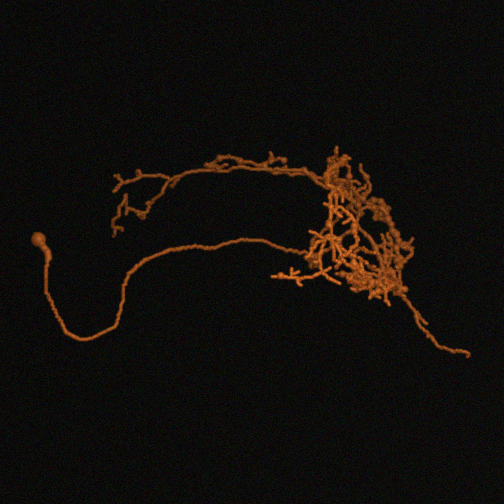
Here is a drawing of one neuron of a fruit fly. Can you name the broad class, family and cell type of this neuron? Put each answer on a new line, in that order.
central-brain intrinsic neuron
hemilineage SIPa1_ventral
SLP098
